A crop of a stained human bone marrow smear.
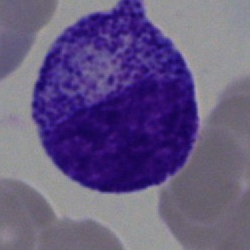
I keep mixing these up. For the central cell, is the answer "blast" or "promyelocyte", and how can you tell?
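It's a promyelocyte.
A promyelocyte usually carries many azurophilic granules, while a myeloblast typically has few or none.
Here the cell is round, nearly circular, and its upper part is paler and more speckled than the darker lower half. A small rounded knob juts from the top edge.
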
